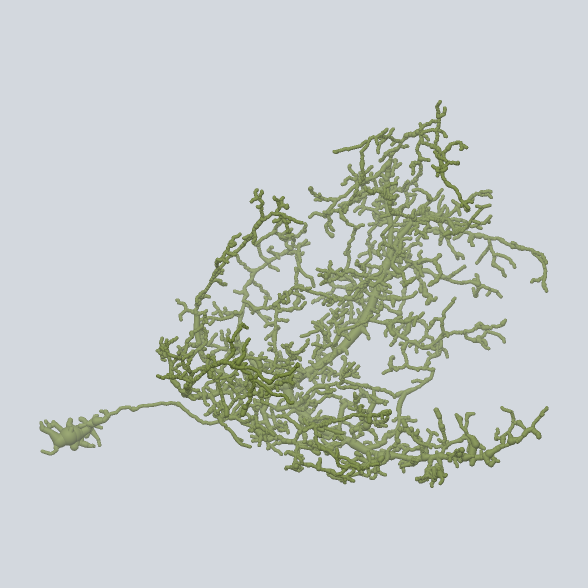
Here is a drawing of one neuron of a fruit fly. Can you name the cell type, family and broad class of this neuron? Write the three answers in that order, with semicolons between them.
IN19A015; hemilineage 19A; nerve-cord intrinsic neuron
